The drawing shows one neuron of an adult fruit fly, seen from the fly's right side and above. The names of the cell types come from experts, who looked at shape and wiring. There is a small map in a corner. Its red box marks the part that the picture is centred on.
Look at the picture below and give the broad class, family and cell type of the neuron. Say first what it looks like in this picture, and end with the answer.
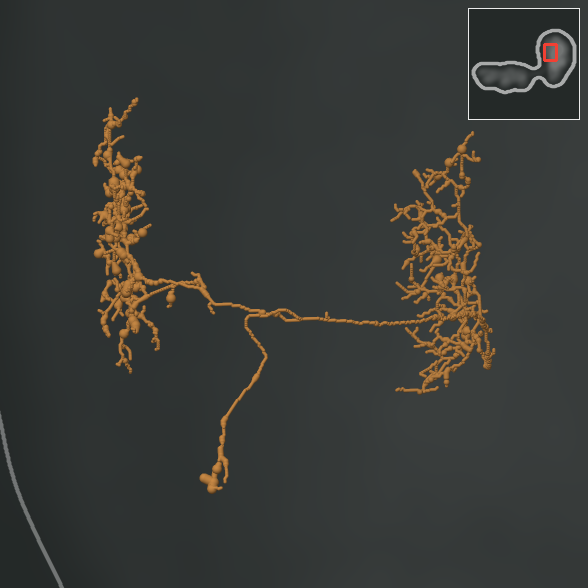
In this view it is about as wide as it is tall. This is an optic-lobe intrinsic neuron. Its family is MeLo. Its cell type is MeLo13.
